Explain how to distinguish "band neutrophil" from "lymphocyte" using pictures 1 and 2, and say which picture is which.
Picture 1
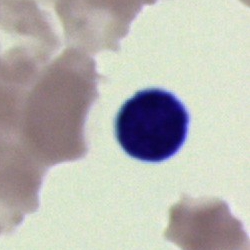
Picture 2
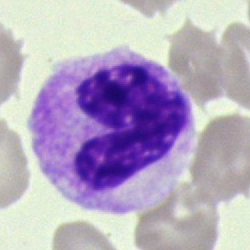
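Picture 2 shows the band neutrophil; picture 1 shows the lymphocyte. Staining: the lymphocyte is a uniform, very dark blue throughout, with no distinct band of paler cytoplasm around the dark mass, whereas the band neutrophil has plentiful pale lilac cytoplasm.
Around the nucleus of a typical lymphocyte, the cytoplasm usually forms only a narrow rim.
Nucleus: in the band neutrophil it is deeply indented, with the notch opening towards the left.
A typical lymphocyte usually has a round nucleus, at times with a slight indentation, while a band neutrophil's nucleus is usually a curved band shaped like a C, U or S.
Chromatin: dense in the lymphocyte, with no open or patterned texture, but dark purple and coarsely clumped in the band neutrophil.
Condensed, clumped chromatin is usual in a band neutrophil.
Shared features: both cells have a round outline, and neither shows nucleoli.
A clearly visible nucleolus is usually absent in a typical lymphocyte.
Further findings: the lymphocyte's smooth surface shows no projections, and no vacuoles are seen in the band neutrophil's cytoplasm.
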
